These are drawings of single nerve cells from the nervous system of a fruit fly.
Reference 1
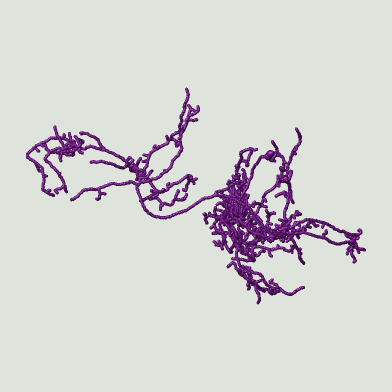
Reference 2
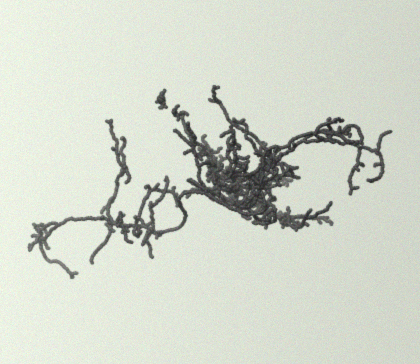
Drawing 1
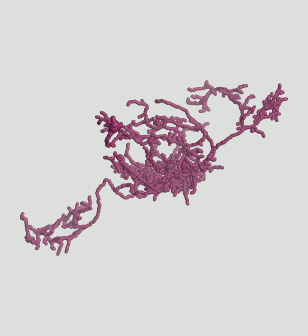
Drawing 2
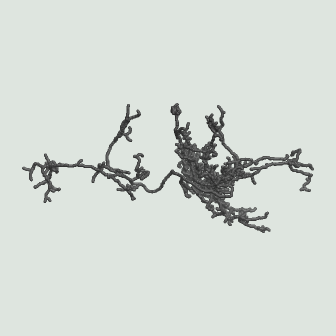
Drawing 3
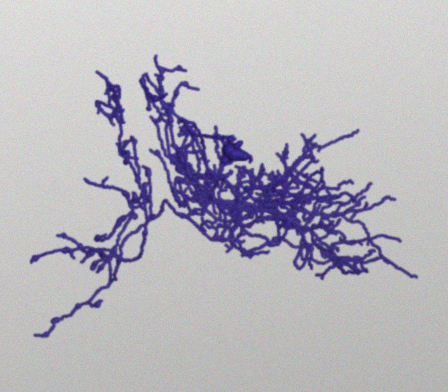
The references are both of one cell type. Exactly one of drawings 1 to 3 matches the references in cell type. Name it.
Drawing 2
